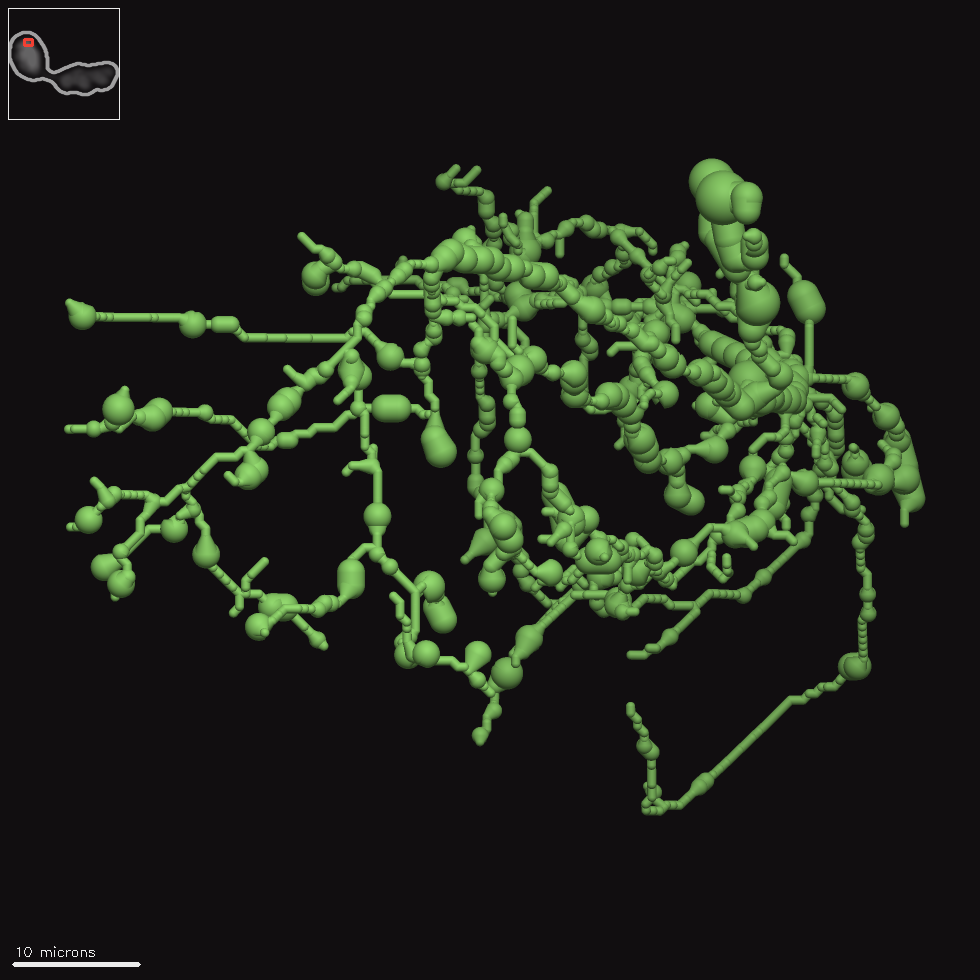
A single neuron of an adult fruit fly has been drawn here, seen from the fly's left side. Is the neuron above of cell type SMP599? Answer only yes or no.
no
